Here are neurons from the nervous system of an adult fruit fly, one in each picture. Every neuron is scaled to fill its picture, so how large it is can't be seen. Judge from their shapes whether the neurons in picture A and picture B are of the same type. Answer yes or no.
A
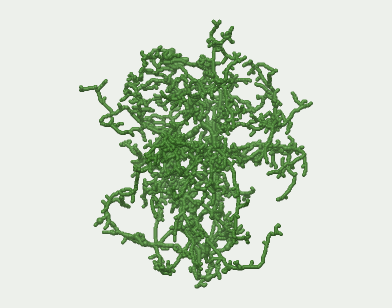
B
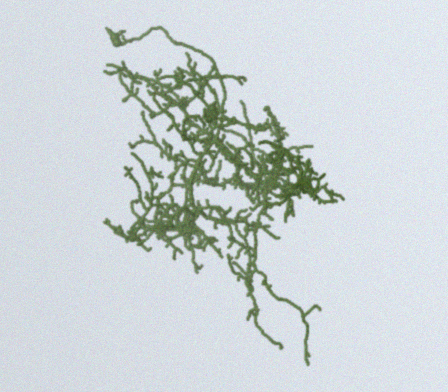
no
